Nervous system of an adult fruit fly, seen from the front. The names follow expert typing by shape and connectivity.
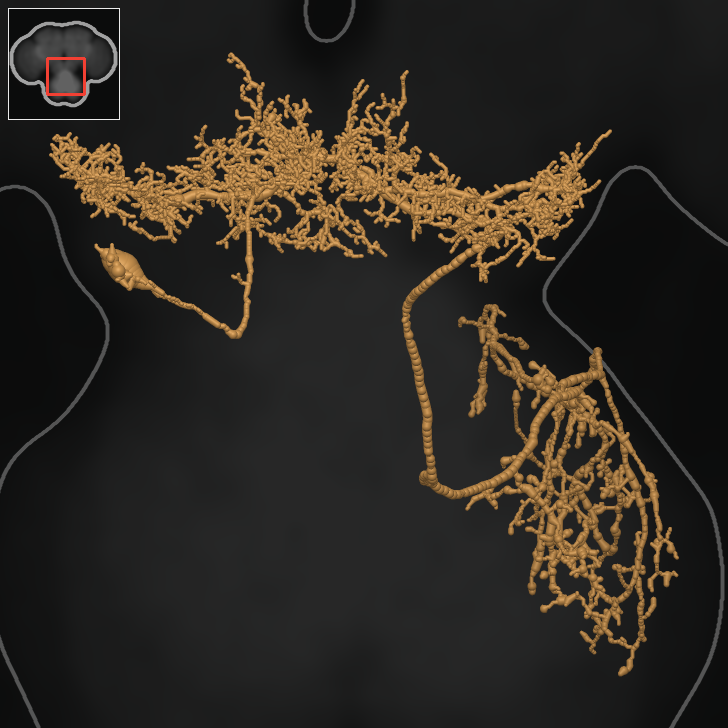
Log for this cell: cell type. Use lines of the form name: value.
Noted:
cell type: DNg105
